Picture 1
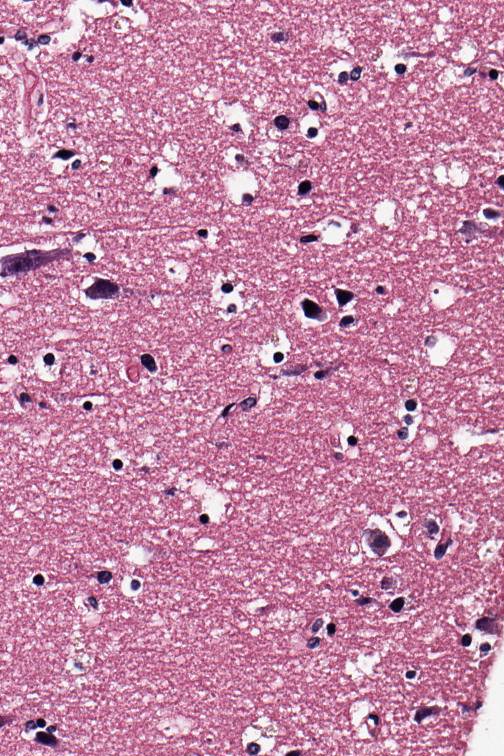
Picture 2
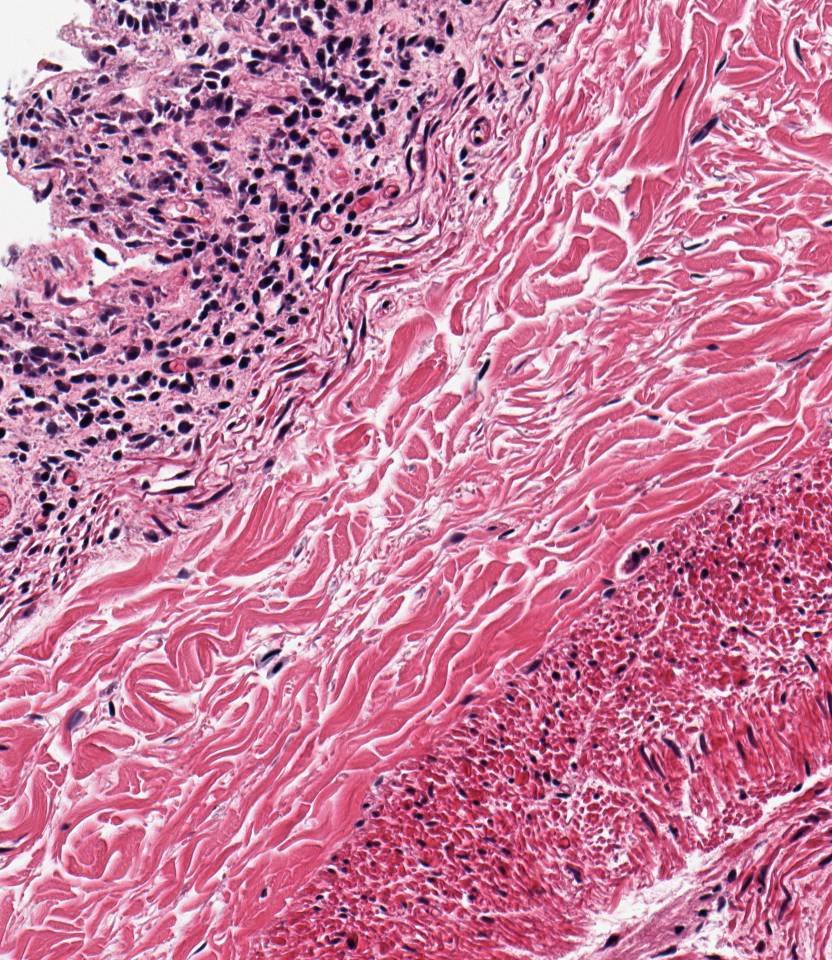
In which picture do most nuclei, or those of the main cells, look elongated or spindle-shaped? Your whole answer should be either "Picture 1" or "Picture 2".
Picture 2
